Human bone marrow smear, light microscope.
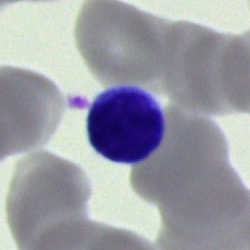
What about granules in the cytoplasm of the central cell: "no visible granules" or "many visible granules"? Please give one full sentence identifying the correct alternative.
The cytoplasm of the cell shows no visible granules.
